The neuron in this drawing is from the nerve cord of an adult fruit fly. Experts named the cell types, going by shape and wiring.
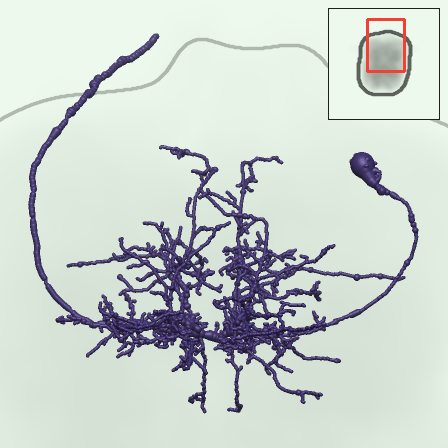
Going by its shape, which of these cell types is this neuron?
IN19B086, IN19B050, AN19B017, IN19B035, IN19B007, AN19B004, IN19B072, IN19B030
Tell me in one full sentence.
So far as cell type goes, this neuron is AN19B017.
